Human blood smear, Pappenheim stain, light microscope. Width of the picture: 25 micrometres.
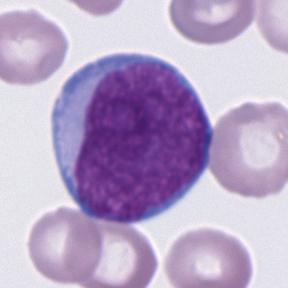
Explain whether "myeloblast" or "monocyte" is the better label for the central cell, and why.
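My answer is myeloblast.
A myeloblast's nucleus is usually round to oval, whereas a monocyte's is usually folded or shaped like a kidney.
The nucleus here is oval in outline, about 14 by 11 micrometres, which fits a myeloblast.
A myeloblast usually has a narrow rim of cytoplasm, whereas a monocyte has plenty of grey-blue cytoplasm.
In this cell, about 15 micrometres across, the nucleus fills about 70% of the area, so the cytoplasm is limited; it is blue, deepest in colour at the outer edge. The nucleus lies off-centre toward the right, the chromatin is finely stippled rather than clumped into coarse blocks, and the cell outline is roughly round and smooth.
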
